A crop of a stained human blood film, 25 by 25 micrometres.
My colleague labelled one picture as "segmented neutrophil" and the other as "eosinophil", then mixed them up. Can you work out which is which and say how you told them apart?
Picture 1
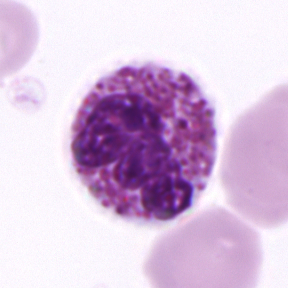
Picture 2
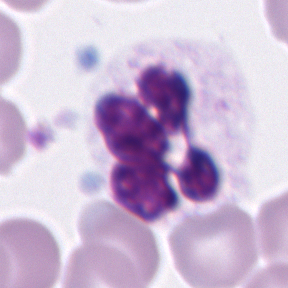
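The eosinophil is in picture 1, the segmented neutrophil in picture 2. Both outlines are round, smooth in the eosinophil and faint and soft at the edge in the segmented neutrophil.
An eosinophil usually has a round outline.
The granules differ most: the eosinophil's cytoplasm is packed with many coarse, round, reddish-purple granules, most crowded in the upper right part away from the nucleus, whereas the segmented neutrophil holds fine pink-violet granules in pale pinkish-lilac cytoplasm.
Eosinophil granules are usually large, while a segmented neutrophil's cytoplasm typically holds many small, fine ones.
In both cells the chromatin is dark purple and clumped, densely in picture 1 and coarsely in picture 2, and neither nucleus shows nucleoli. No vacuoles are seen in the segmented neutrophil's cytoplasm.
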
